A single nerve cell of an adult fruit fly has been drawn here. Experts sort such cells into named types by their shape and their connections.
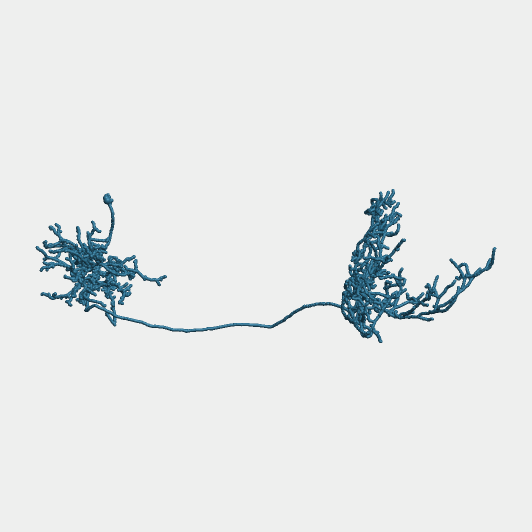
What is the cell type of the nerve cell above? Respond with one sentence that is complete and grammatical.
By type, the nerve cell is AN19B017.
